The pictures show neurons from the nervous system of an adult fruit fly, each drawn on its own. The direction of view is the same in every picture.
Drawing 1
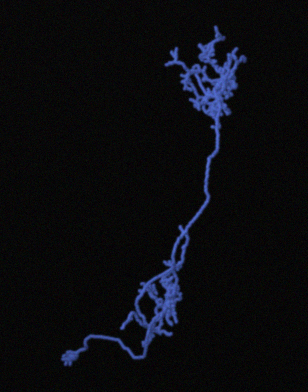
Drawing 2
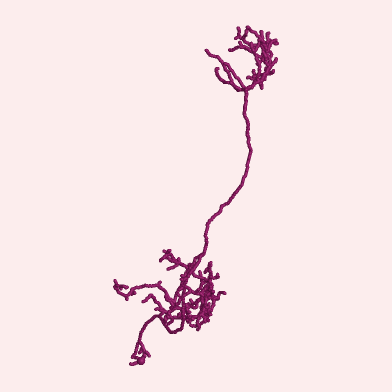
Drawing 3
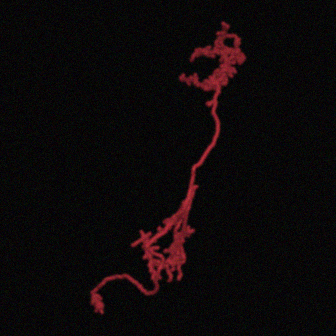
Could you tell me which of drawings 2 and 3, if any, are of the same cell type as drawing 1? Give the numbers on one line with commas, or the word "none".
3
